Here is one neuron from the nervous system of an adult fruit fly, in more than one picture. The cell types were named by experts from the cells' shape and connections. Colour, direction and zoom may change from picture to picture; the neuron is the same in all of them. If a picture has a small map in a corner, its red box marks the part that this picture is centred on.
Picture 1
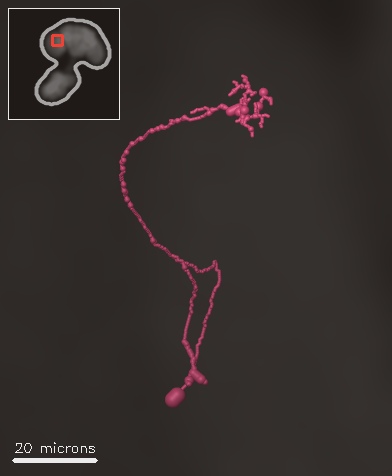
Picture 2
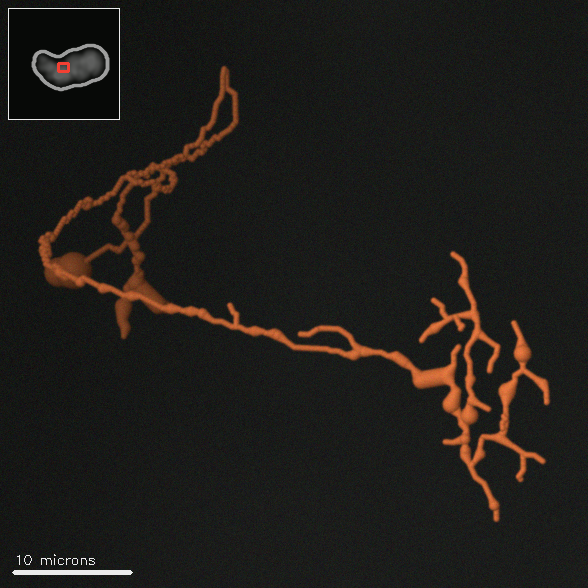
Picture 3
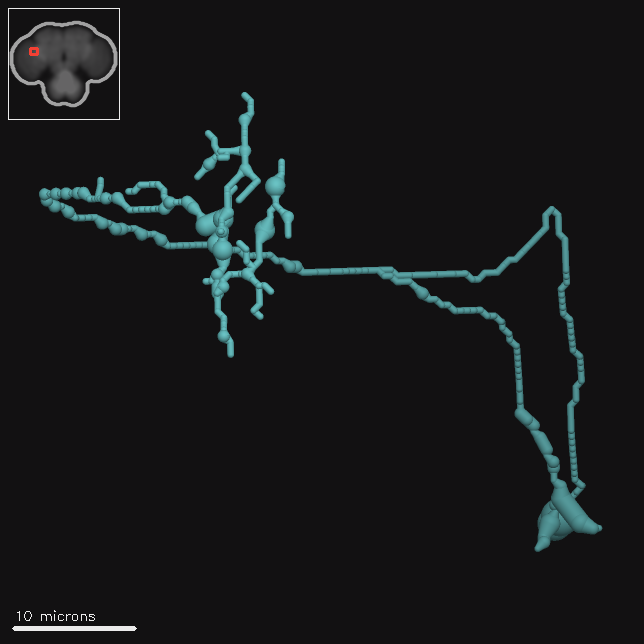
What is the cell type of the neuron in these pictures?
T4c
